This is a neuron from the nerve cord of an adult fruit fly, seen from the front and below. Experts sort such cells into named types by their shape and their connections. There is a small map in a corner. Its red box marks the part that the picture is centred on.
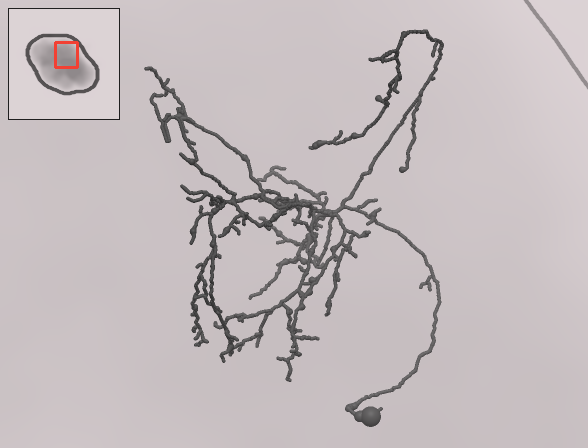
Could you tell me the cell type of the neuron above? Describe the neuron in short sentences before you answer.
Dozens of branch ends can be seen. In this view it is taller than it is wide. Its broad class is nerve-cord intrinsic neuron. Its cell type is IN04B115.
